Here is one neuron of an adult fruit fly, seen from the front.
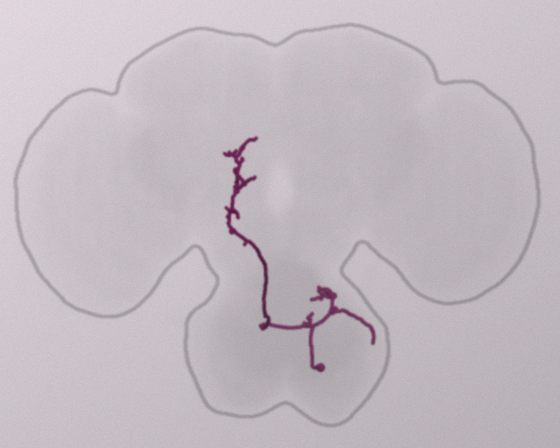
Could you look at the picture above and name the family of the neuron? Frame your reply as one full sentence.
This neuron is within the family hemilineage 07B.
